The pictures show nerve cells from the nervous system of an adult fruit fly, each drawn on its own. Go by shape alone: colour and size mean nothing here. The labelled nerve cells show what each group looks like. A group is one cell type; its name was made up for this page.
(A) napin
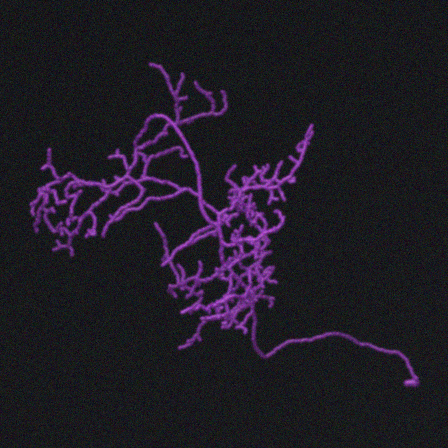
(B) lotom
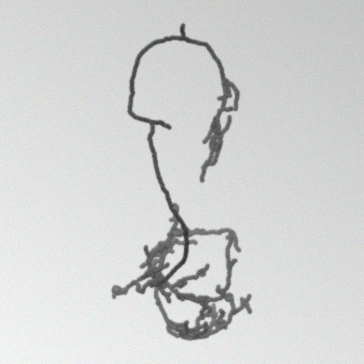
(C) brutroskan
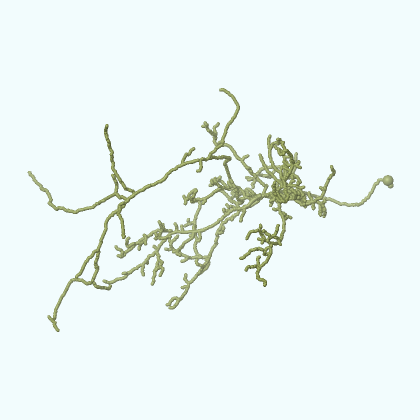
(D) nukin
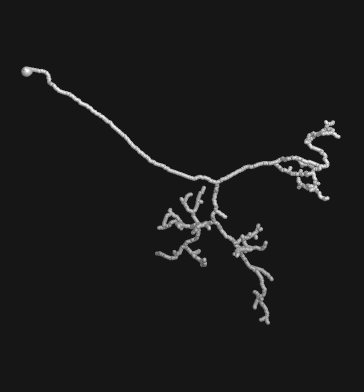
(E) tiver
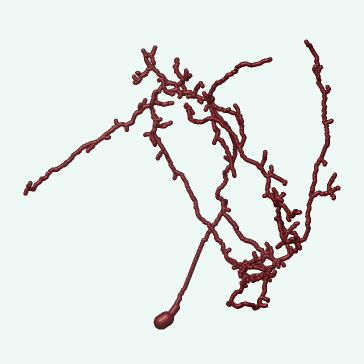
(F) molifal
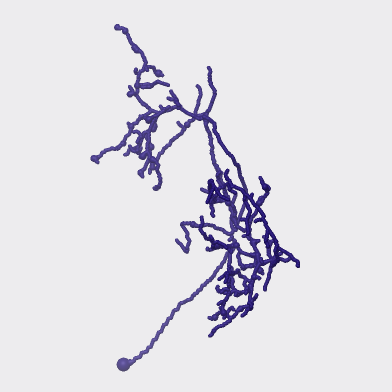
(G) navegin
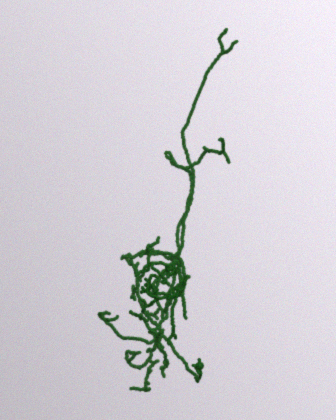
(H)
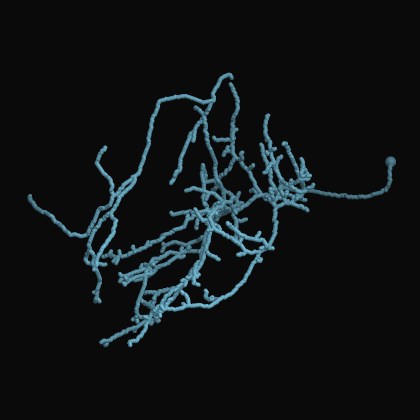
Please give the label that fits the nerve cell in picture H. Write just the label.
brutroskan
